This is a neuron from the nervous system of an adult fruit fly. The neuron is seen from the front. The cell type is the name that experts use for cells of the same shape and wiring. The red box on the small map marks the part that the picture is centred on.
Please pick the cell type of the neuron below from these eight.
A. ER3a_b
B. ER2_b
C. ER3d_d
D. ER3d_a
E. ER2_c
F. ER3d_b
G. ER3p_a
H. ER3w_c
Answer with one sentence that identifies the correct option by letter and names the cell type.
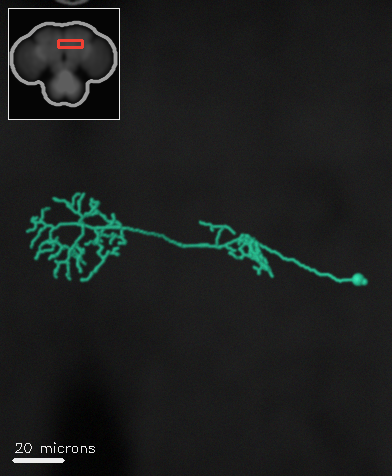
The neuron's type of cell is ER3a_b, as in option A.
